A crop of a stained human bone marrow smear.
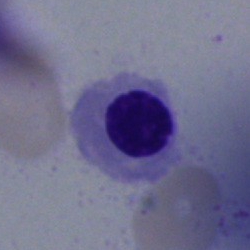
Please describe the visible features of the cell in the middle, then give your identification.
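A moderate rim of pale lilac-blue cytoplasm surrounds the nucleus. This rim is wider on the lower-left side, so the nucleus lies toward the upper right. No nucleolus can be seen in the nucleus, and no granules are visible in the cytoplasm. The cell is an erythroblast.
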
